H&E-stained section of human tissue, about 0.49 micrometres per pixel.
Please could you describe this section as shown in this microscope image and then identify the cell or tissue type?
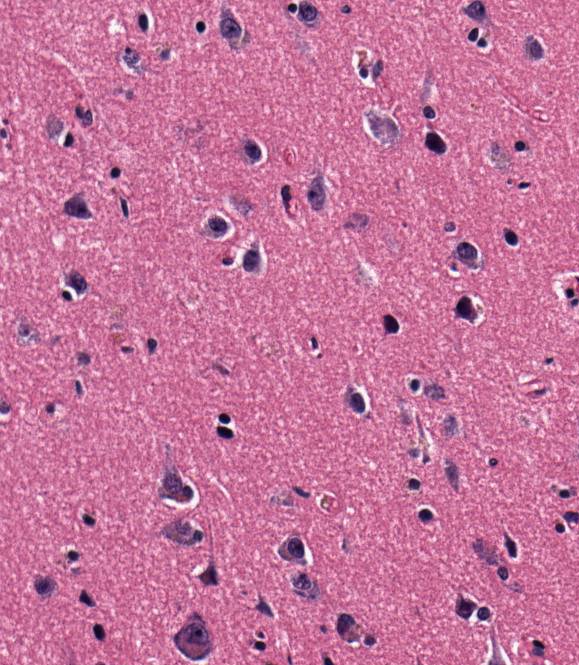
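A finely granular pink neuropil fills the field, with cells scattered singly through it. Pyramidal neurons with triangular purple cell bodies and tapering processes lie across it. Small round dark nuclei with scant cytoplasm are the most numerous cells, and several lie against neuron cell bodies. This is cerebral cortex.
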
